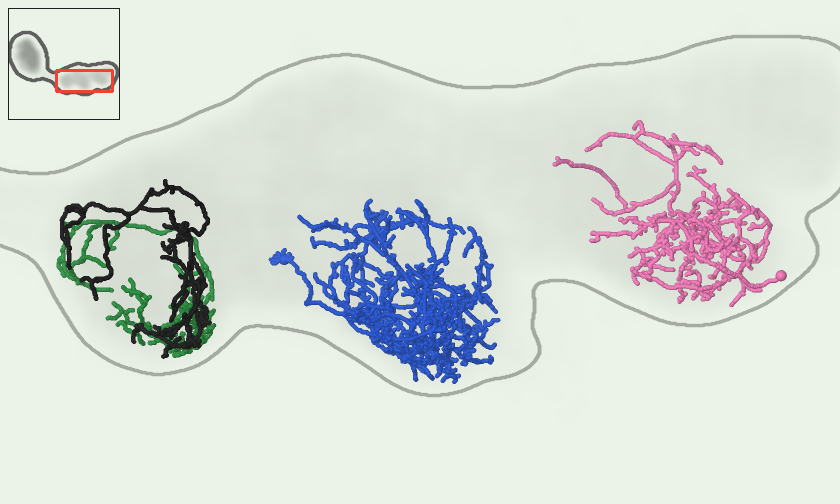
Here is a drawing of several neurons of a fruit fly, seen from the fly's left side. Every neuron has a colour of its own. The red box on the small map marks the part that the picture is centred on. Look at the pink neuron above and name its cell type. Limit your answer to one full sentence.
The neuron belongs to cell type IN04B080.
